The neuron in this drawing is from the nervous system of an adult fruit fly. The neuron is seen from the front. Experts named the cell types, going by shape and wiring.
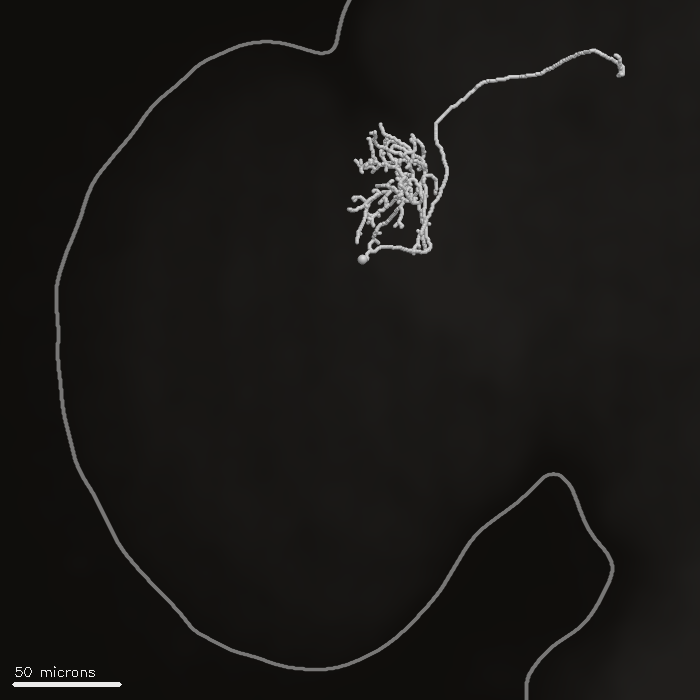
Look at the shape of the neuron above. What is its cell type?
LC28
